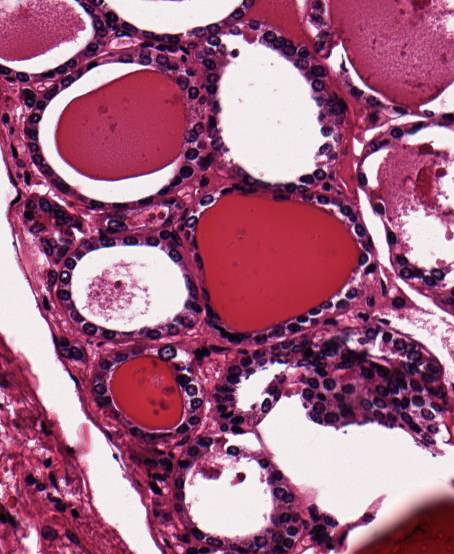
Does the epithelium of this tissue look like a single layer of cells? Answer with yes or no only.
Yes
